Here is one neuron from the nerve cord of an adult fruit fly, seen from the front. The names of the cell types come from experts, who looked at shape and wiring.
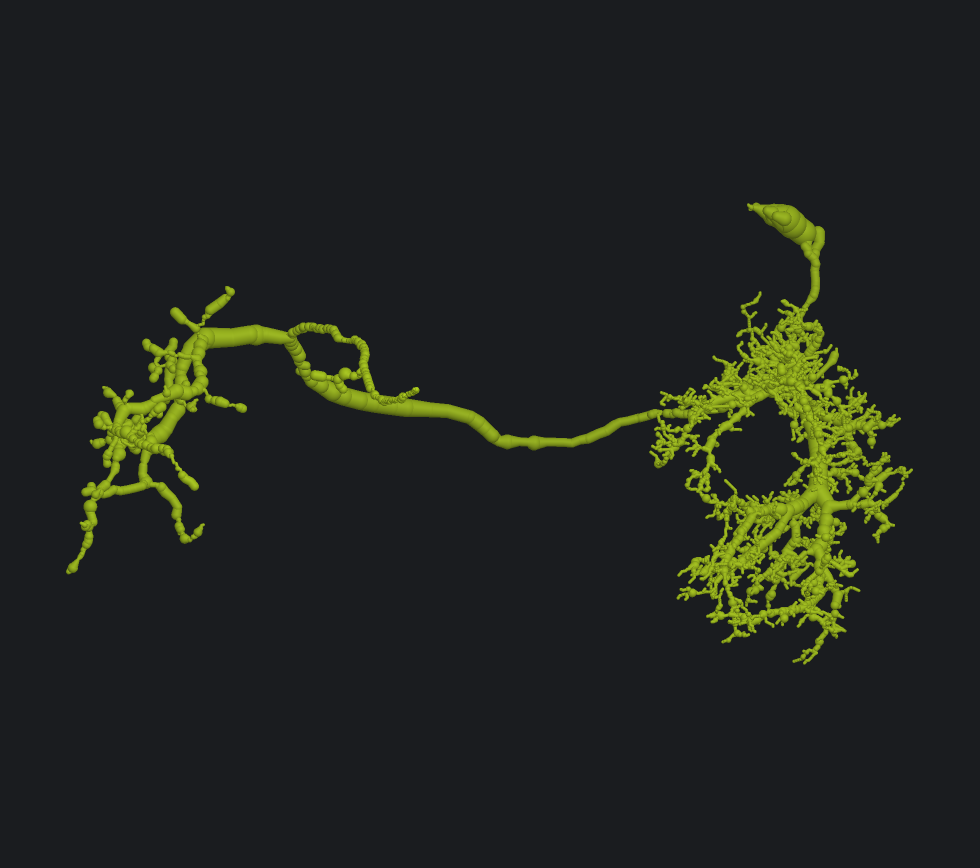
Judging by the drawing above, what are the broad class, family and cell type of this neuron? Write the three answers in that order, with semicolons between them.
ascending neuron; hemilineage 19B; AN19B004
